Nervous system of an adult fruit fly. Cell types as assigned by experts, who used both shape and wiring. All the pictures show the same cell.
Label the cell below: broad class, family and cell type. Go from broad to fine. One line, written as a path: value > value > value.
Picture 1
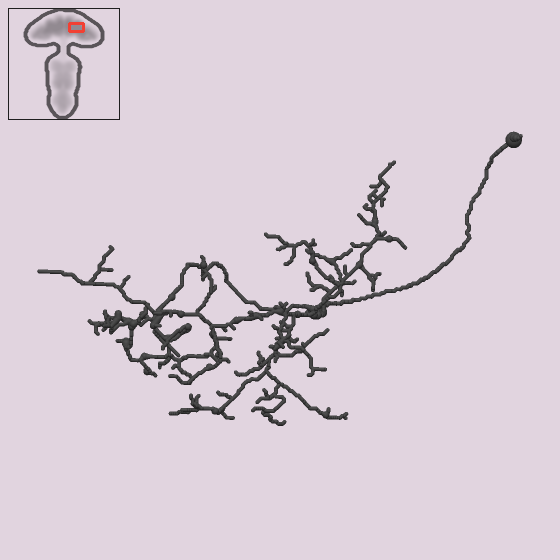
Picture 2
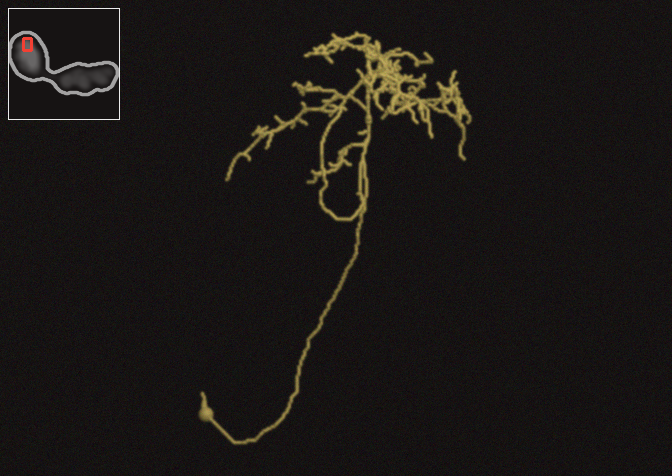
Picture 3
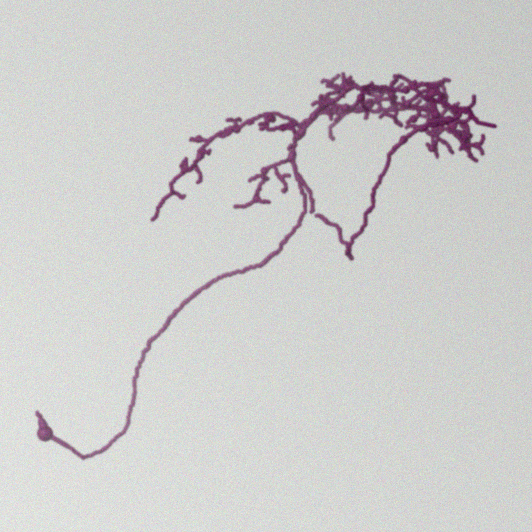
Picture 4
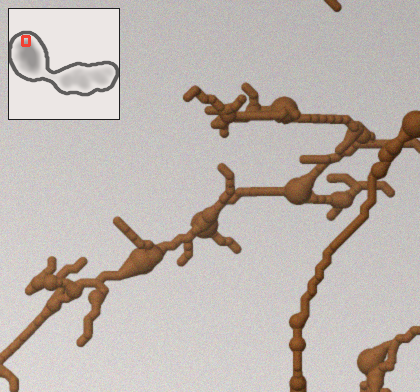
central-brain intrinsic neuron > hemilineage SLPal3_and_SLPal4_dorsal > CB4122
